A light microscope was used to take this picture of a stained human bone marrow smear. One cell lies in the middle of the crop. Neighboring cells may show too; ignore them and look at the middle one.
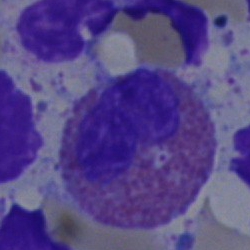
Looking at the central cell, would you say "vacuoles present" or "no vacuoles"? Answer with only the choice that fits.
Vacuoles present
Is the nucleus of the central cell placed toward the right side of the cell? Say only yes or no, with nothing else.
No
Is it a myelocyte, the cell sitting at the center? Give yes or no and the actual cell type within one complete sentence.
No, this is not a myelocyte at all; the cell in the middle is an eosinophil.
